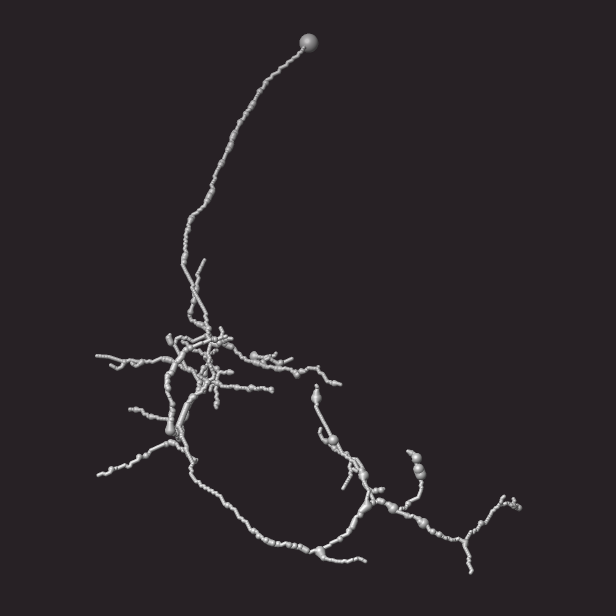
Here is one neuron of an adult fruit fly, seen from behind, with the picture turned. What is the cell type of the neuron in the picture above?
PLP115_a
